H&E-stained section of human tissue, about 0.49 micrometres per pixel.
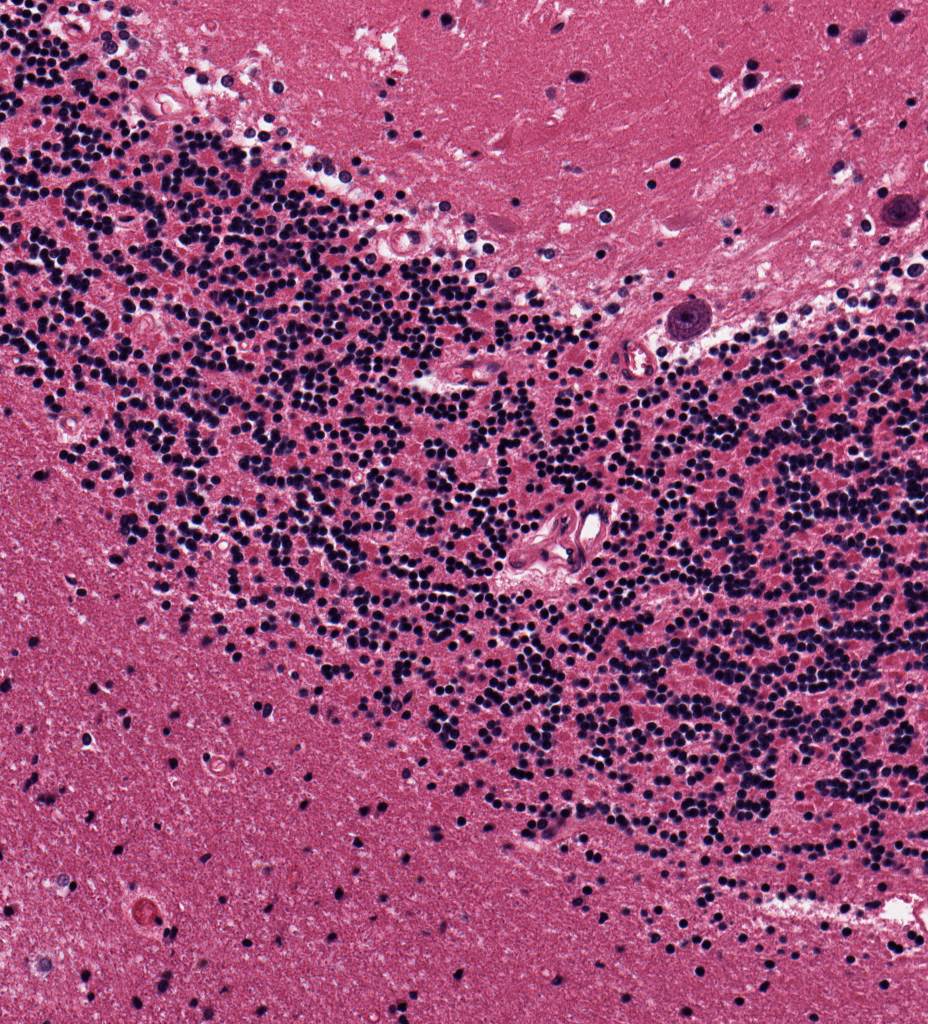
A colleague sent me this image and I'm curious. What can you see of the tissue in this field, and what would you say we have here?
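See that broad band of densely packed dark nuclei running diagonally from upper left to lower right, with pink, sparsely nucleated tissue either side? Its nuclei are small, round, uniformly dark, with little cytoplasm, and small nucleus-free pink patches are dotted among them. Upper right, pink fibre streaks run roughly parallel to the band's edge. This is cerebellum.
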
